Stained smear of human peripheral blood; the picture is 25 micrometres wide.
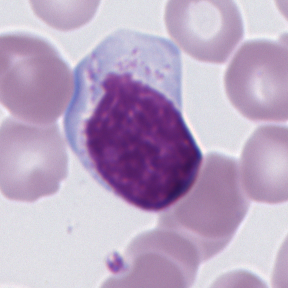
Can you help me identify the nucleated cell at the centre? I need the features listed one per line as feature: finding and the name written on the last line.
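Outline: irregular, with fairly straight, angular stretches
Nucleus position: off-centre, toward the lower right
Nucleolus: none visible
Cytoplasm: pale blue
Name: large granular lymphocyte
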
